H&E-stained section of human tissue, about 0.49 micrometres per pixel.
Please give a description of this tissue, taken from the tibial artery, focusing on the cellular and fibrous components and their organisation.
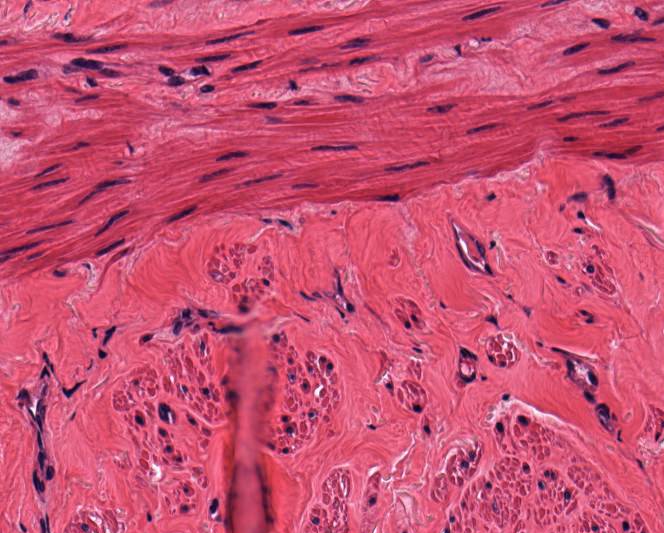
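Upper band: muscle fibres running roughly horizontally; nuclei elongated, cigar-shaped, parallel to the fibres. Lower part: several clusters of small, rounded, pale pink profiles in cross-section, some with dark nuclei. Small thin-walled vessels scattered through the lower stroma.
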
